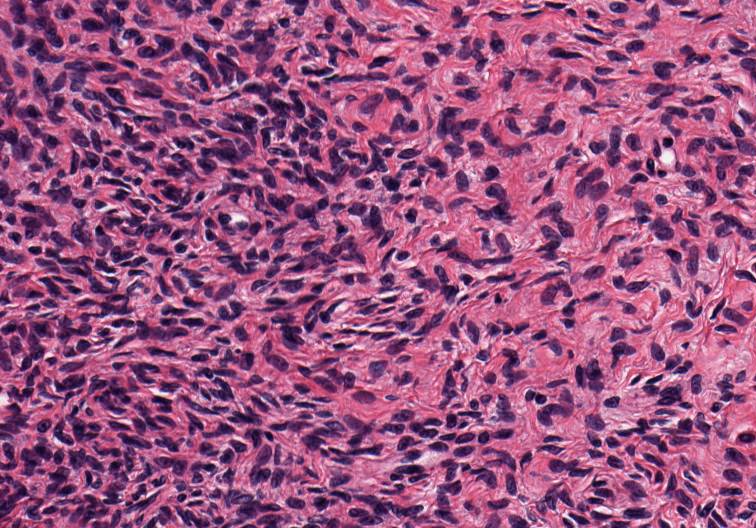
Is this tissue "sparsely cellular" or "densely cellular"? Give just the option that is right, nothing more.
Densely cellular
